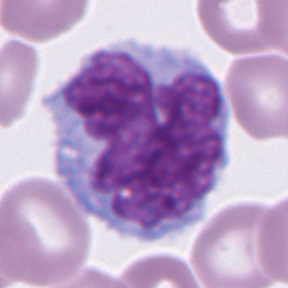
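Monocyte in the middle of a stained peripheral blood smear. To begin, the cytoplasm: a pale grey-blue, with no distinct granules to be seen. Next, a small clear vacuole lying in the cytoplasm on the left side. Last, the cell's edge, which is finely ragged rather than smooth.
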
